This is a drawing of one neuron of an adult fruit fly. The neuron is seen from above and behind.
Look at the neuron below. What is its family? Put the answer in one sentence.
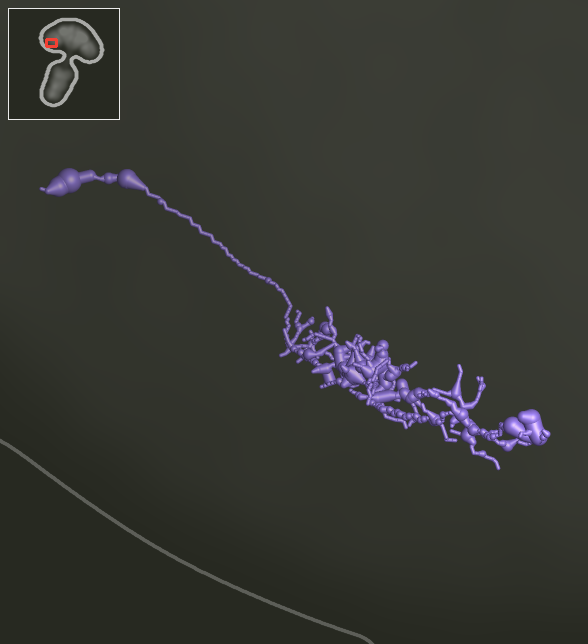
The family is Mi.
